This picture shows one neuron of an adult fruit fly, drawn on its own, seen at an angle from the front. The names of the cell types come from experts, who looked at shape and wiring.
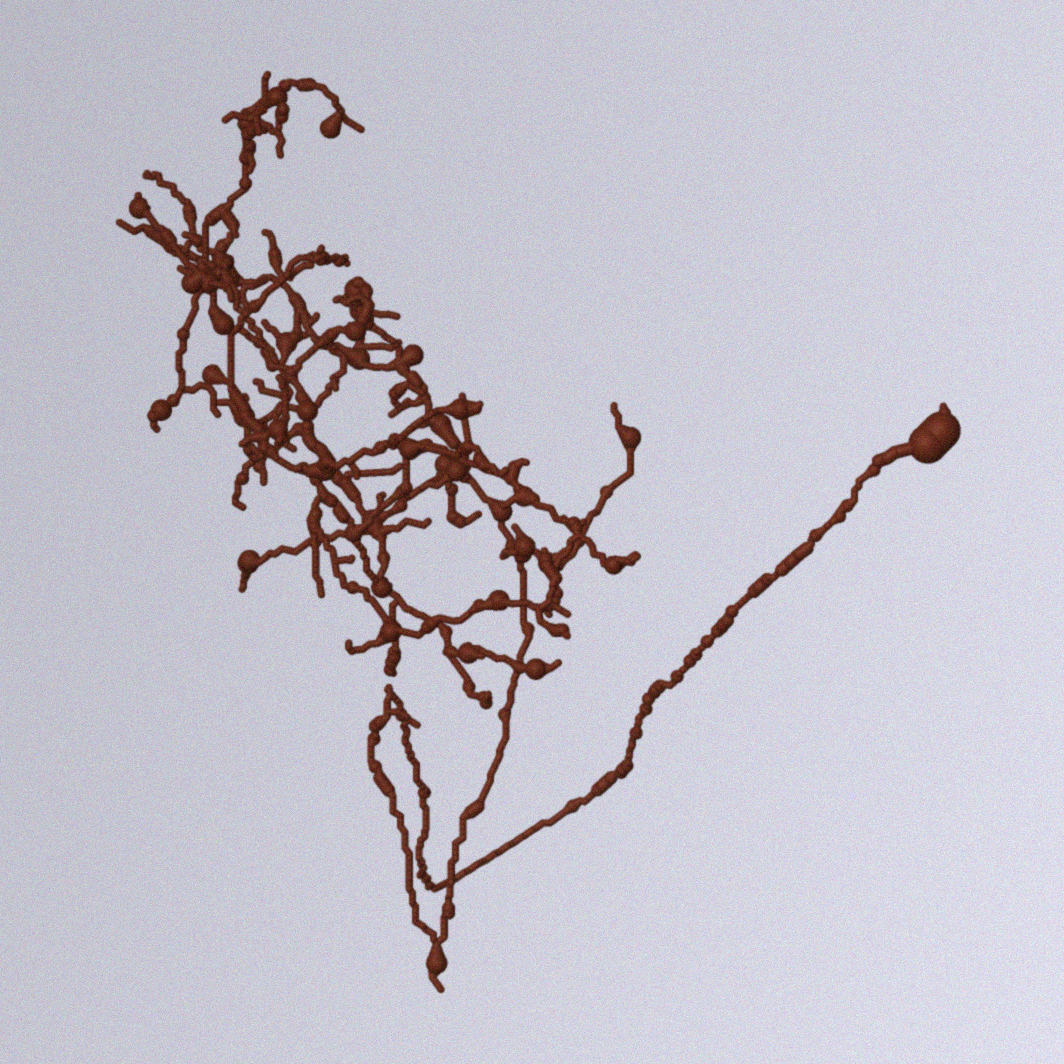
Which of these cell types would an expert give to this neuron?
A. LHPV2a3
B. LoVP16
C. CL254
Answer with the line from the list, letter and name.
A. LHPV2a3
